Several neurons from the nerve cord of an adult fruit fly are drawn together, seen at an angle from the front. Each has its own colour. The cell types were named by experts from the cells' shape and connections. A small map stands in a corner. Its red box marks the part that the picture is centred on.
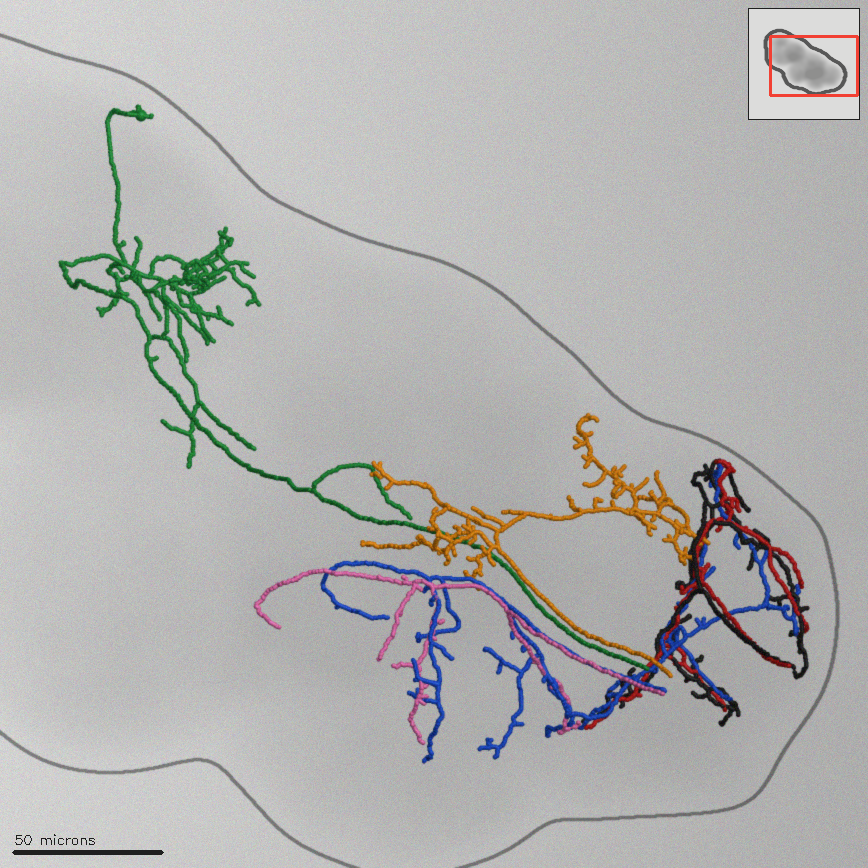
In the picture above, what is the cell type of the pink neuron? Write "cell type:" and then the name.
cell type: DNge019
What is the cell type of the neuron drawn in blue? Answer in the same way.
cell type: DNge022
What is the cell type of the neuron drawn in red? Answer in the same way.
cell type: DNge027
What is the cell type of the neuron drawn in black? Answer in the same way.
cell type: DNge028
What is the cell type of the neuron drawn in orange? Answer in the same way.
cell type: DNge143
